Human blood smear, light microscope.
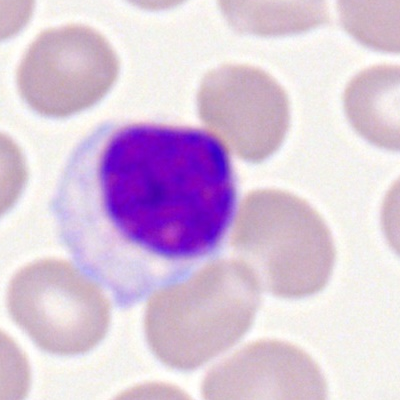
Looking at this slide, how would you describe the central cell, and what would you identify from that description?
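Off-centre nucleus, placed toward the upper right. Chromatin dense, deep purple throughout. Very pale bluish cytoplasm forming a crescent on the left and lower side of the nucleus. No distinct coloured granules in the cytoplasm. This is a lymphocyte.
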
